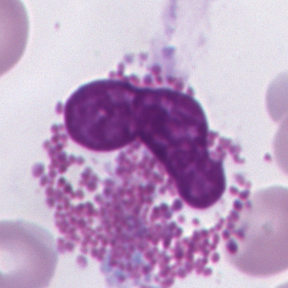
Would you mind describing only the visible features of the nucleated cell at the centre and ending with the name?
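Nucleus in upper half of cell. Cytoplasm packed with coarse, round, pinkish-violet granules, which do not hide the nucleus. Eosinophil.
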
